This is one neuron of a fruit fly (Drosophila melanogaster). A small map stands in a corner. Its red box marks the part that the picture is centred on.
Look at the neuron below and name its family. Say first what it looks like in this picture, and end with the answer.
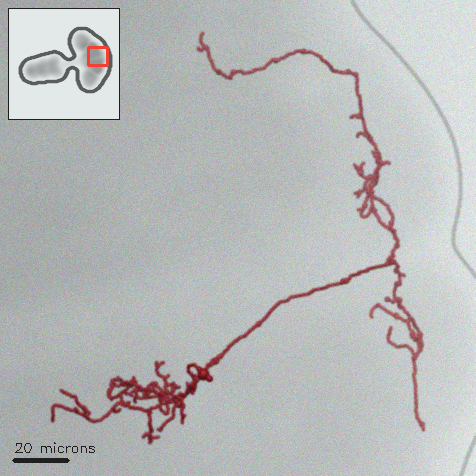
It is in the brain and does not reach the nerve cord. The cell body can be seen at the bottom of the picture. The picture shows dozens of branch ends. This is a central-brain intrinsic neuron. Its family is hemilineage FLAa3.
